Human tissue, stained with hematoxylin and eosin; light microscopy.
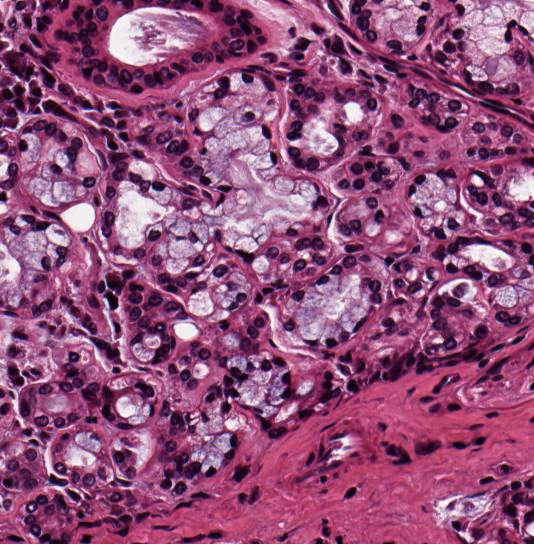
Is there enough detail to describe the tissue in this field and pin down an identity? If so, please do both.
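First, closely packed rounded glandular acini fill most of the field, with thin connective tissue between. Next, many acini have pale, foamy, faintly grey-blue cytoplasm and small dark nuclei pressed to the base. Last, dense pink collagen crosses the lower right. This is minor salivary gland.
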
